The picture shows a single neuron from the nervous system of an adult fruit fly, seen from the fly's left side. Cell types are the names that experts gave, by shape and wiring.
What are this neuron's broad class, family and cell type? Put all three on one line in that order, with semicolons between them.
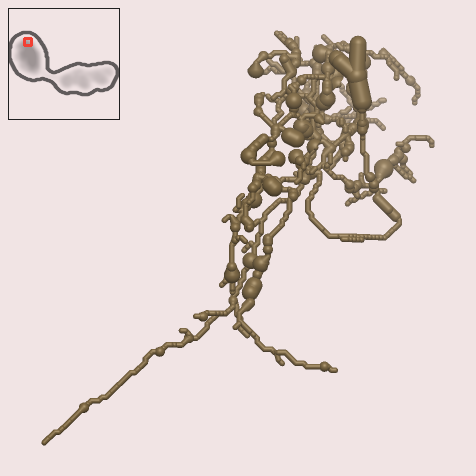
central-brain intrinsic neuron; hemilineage SLPpm2; SLP414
